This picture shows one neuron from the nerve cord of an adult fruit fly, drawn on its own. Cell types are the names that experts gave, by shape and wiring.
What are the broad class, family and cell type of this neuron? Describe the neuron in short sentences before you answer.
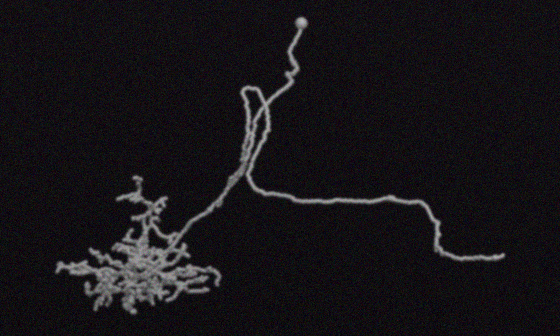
Dozens of branch ends can be seen. In this view it is wider than it is tall. This is a nerve-cord intrinsic neuron. The family is hemilineage 23B. Its cell type is IN23B081.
